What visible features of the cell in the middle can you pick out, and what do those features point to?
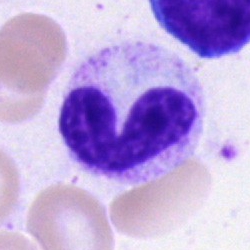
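Round in outline, the cell holds a nucleus bent into a U shape whose notch opens upward. The nucleus lies in the lower part of the cell, with more cytoplasm above it. The cytoplasm contains no vacuoles. The cell is a band neutrophil.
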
